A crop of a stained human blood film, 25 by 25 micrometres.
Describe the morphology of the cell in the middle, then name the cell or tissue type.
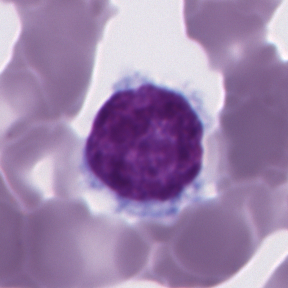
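Look first at the outline: this cell is round. Around its nucleus the cytoplasm forms only a thin rim, and that rim is pale blue. Now follow the edge slowly. It is ragged, fringed with fine projections that look like hairs. This is a hairy cell.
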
